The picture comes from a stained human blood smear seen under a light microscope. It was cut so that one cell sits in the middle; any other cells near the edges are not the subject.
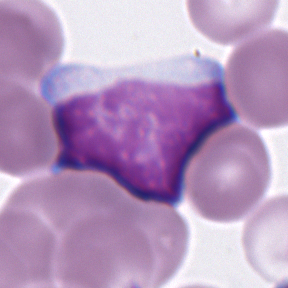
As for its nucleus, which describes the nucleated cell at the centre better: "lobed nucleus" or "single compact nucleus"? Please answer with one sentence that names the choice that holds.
Its nucleus forms a single compact mass of round, oval or kidney shape.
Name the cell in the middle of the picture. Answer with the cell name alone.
typical lymphocyte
